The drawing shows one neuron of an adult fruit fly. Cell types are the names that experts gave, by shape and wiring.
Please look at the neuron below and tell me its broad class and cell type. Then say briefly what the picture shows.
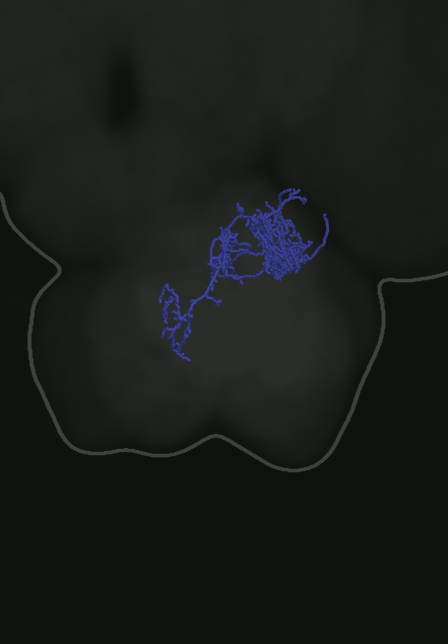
It is a nerve-cord intrinsic neuron. It is of cell type INXXX269. In this view it is about as wide as it is tall.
